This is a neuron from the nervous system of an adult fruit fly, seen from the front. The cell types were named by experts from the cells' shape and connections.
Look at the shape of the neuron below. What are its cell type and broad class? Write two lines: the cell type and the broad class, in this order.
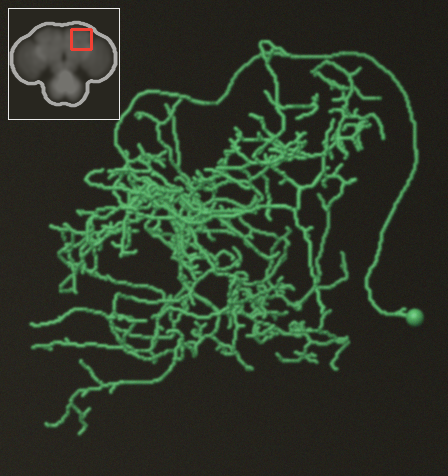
SLP080
central-brain intrinsic neuron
